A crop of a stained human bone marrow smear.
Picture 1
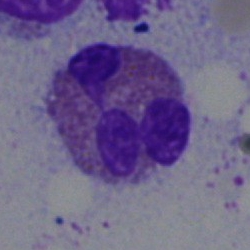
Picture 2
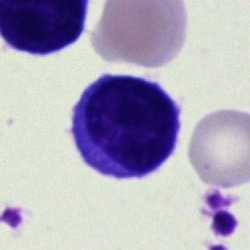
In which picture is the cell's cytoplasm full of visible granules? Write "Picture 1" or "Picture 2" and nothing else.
Picture 1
